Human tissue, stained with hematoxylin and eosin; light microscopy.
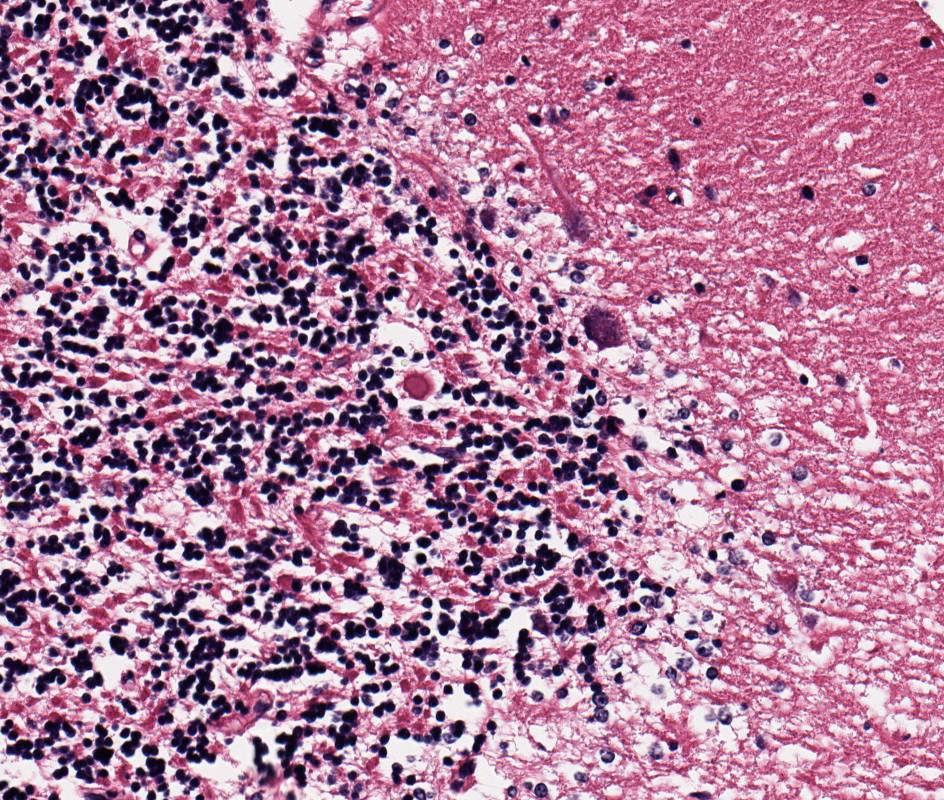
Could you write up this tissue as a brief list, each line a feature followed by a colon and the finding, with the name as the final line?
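Layout: field split along a diagonal boundary
Left zone: dense and dark, crowded with small round darkly staining nuclei, scarcely any visible cytoplasm
Strands: irregular pink fibrillary strands and patches between the nuclear clusters
Upper right zone: pale pink, sparsely cellular
Boundary cell: one large cell body, dark purple cytoplasm, just right of centre
Name: cerebellum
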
